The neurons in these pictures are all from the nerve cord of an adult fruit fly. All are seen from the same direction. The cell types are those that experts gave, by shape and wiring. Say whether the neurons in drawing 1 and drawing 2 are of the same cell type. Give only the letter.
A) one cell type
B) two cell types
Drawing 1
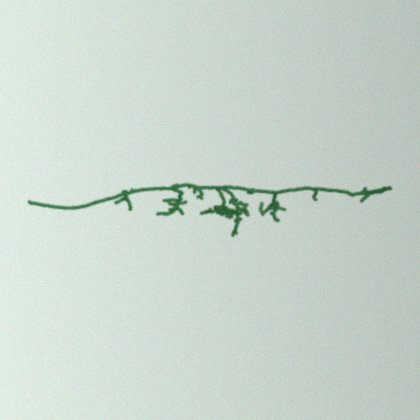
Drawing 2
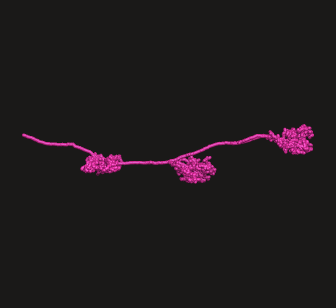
B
